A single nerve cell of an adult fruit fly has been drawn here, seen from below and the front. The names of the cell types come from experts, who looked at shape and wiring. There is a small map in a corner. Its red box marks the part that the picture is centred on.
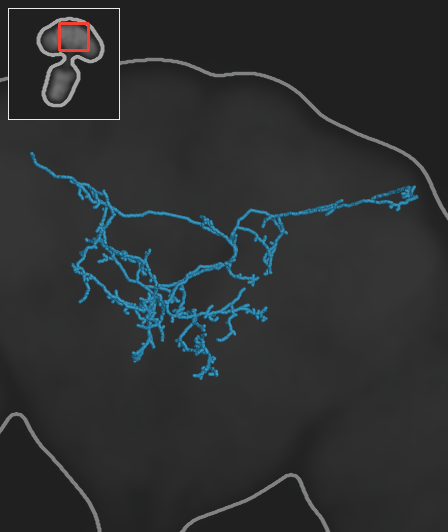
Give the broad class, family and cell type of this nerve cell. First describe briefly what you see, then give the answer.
It is in the brain and does not reach the nerve cord. The picture shows dozens of branch ends. It is a central-brain intrinsic neuron. The family is hemilineage DM1_dorsal. It is of cell type CB3044.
